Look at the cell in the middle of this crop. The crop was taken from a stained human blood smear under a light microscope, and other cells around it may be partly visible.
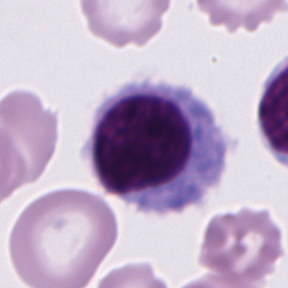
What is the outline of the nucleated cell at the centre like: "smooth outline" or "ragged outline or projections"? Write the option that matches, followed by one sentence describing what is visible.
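Ragged outline or projections. The edge of the cytoplasm is ragged, with fine hair-like projections around the cell.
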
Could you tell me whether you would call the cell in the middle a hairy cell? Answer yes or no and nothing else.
yes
